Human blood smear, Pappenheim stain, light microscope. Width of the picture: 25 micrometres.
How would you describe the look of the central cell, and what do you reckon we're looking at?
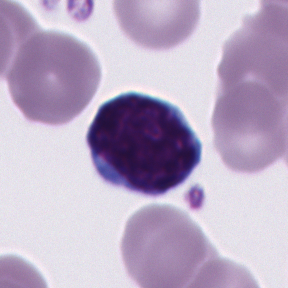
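Looking at the central cell, the nucleus takes up almost all of it, with very little cytoplasm left over. Its chromatin is dense and stains dark purple. I can't find any granules in the cytoplasm, and the surface has no projections. This is a typical lymphocyte.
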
